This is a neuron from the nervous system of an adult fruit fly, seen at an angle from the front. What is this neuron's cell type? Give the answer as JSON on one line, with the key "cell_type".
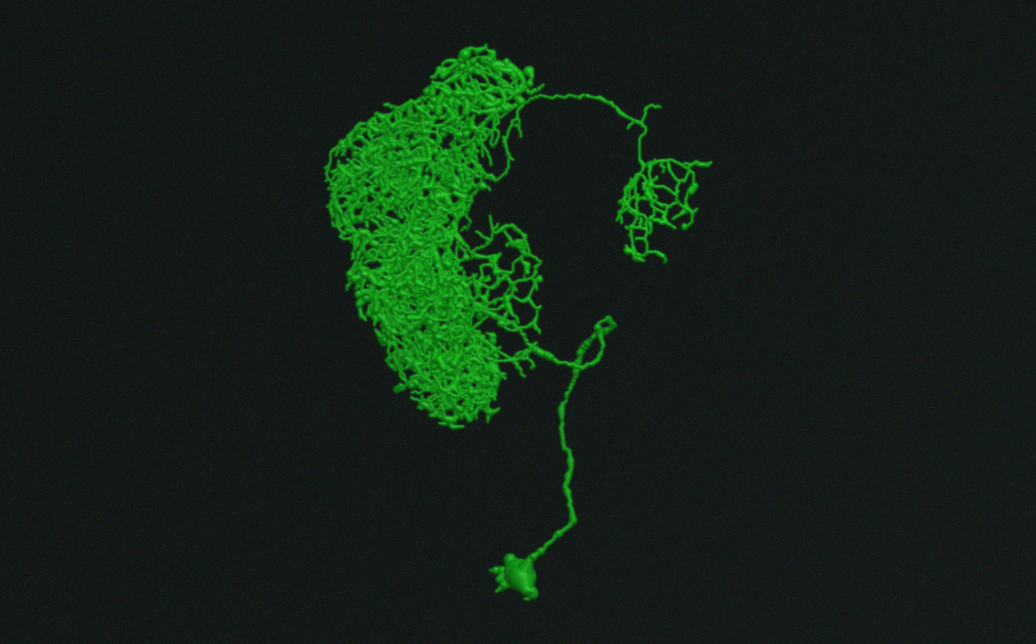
{"cell_type": "v2LN36"}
